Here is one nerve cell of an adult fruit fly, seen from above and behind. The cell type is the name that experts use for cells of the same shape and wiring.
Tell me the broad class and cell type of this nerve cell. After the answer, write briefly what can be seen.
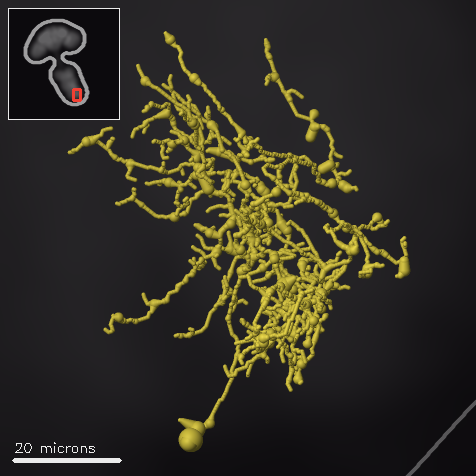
This is a nerve-cord intrinsic neuron. It is of cell type INXXX381. It lies in the nerve cord. The cell body can be seen at the bottom of the picture. From top to bottom in the picture it spans about 80 microns.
